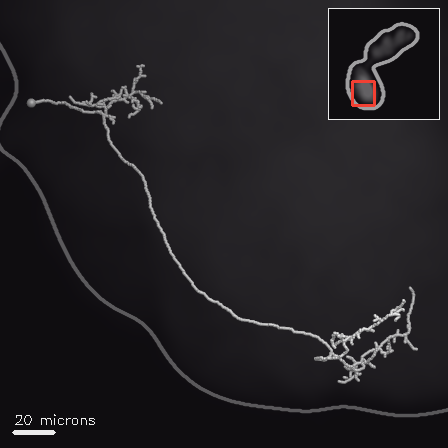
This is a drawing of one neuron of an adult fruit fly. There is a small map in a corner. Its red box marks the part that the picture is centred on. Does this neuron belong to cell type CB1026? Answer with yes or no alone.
yes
